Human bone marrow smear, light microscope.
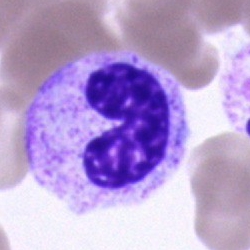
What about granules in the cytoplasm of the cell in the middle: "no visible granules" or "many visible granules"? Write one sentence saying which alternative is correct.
Visible granules are present in great number in its cytoplasm.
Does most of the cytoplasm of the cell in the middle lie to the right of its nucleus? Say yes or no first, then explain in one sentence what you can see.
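No. The nucleus sits toward the right side of the cell.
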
